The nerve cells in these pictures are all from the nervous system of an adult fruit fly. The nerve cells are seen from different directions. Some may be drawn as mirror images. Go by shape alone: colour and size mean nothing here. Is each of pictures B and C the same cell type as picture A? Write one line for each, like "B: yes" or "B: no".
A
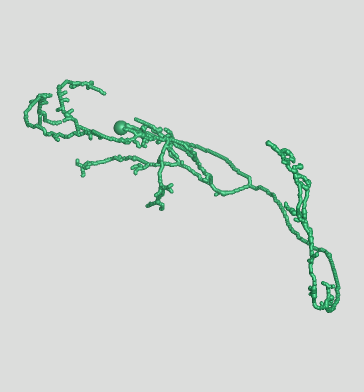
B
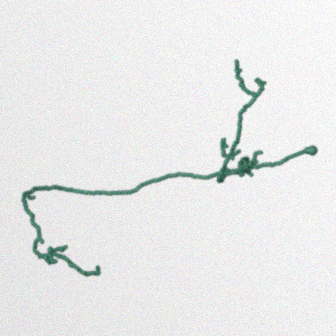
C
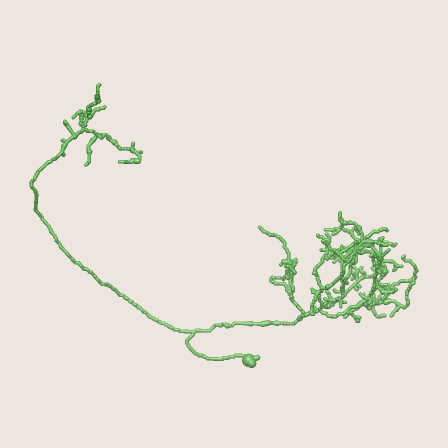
B: yes
C: no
